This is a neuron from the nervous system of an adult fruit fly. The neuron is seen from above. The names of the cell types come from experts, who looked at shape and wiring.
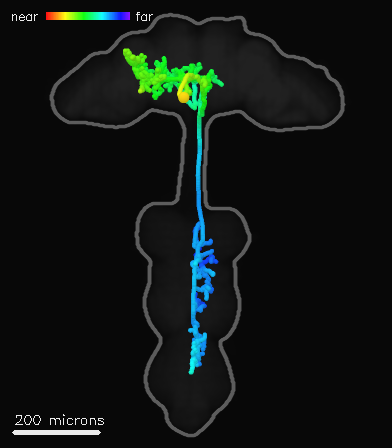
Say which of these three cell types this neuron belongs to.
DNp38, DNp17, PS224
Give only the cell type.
DNp38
